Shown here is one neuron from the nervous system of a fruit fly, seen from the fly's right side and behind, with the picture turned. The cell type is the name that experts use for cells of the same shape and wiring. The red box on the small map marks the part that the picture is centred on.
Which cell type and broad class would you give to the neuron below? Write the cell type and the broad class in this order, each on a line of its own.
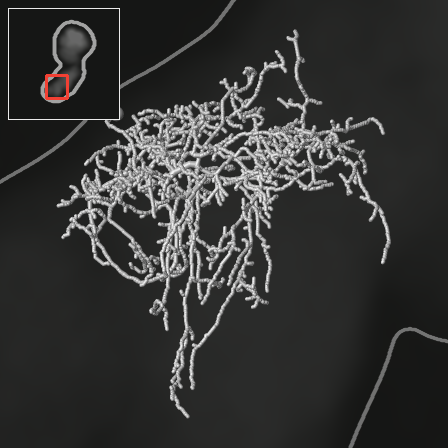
INXXX294
nerve-cord intrinsic neuron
